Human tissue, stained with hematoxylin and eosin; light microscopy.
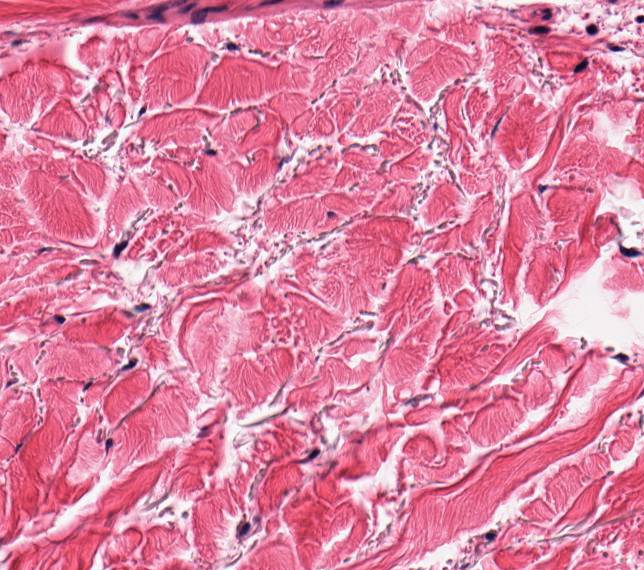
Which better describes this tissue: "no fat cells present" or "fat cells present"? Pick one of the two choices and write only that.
No fat cells present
